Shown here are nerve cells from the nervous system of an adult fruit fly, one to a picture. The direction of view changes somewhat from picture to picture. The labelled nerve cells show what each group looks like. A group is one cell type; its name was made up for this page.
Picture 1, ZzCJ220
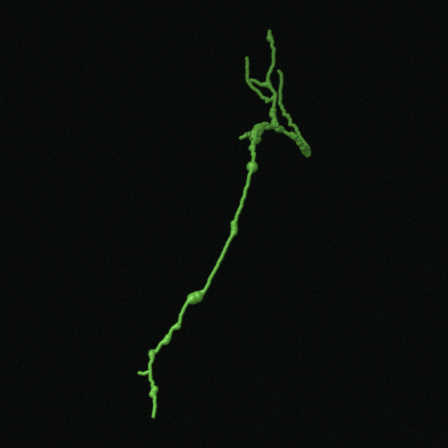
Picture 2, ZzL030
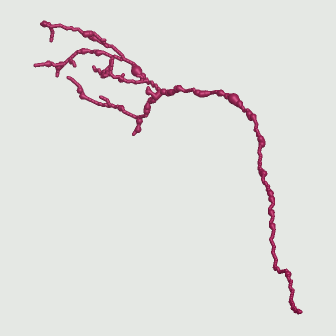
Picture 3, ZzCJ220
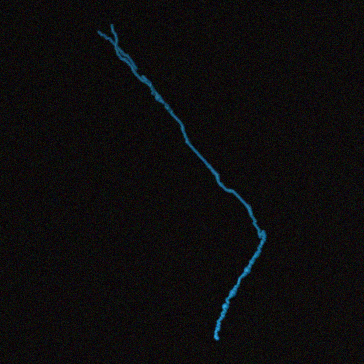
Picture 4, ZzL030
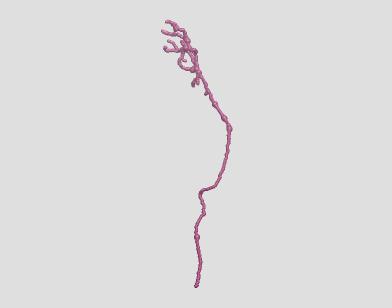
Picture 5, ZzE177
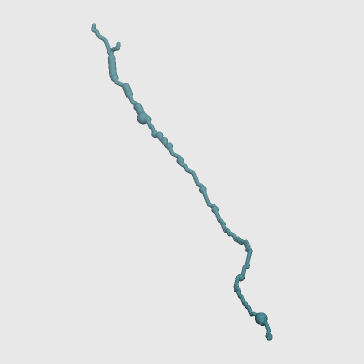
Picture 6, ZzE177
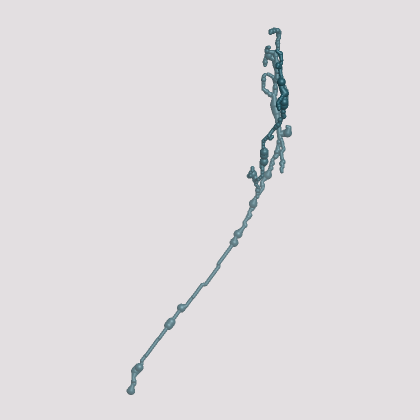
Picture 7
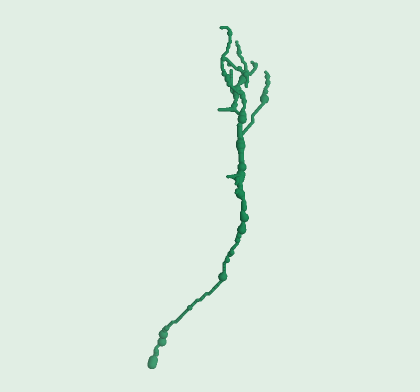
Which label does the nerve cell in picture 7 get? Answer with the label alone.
ZzL030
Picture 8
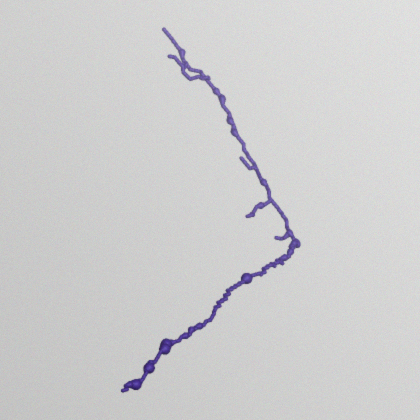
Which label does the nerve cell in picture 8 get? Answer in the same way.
ZzE177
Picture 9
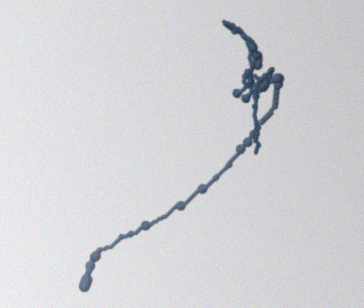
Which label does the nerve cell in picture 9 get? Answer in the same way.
ZzCJ220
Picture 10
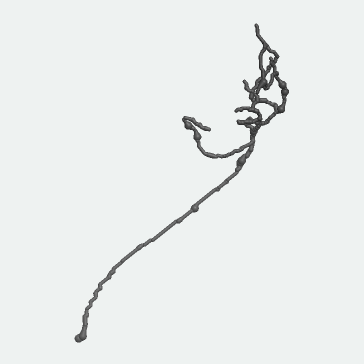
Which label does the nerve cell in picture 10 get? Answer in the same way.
ZzCJ220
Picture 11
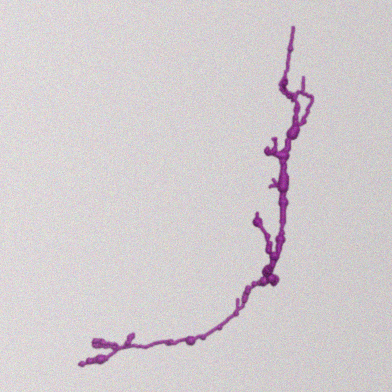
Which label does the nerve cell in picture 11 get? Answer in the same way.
ZzL030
